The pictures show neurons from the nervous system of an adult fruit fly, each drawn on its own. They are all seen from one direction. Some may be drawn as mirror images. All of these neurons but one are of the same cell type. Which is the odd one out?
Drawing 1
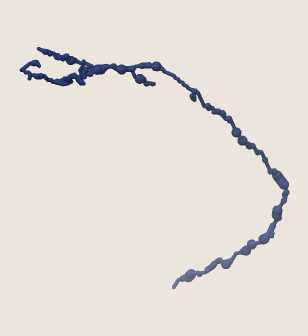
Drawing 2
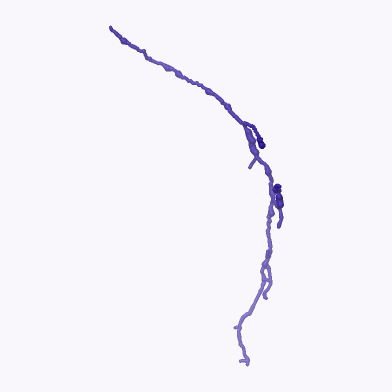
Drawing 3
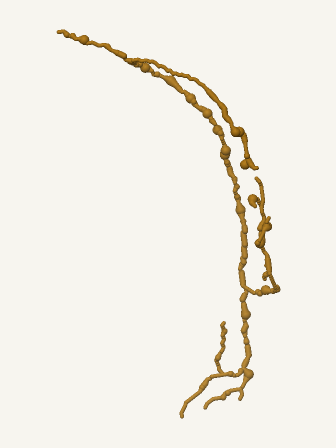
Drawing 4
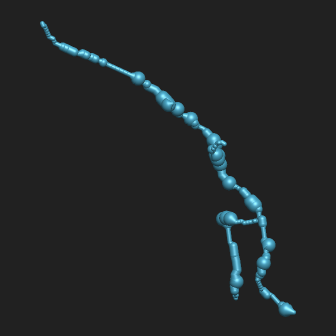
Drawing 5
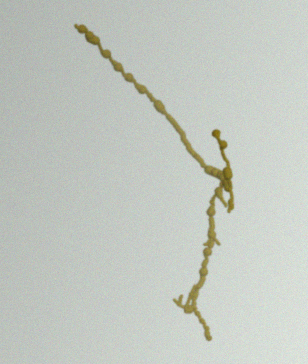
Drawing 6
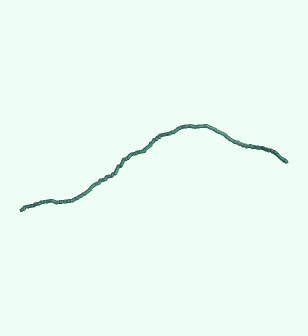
Drawing 6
